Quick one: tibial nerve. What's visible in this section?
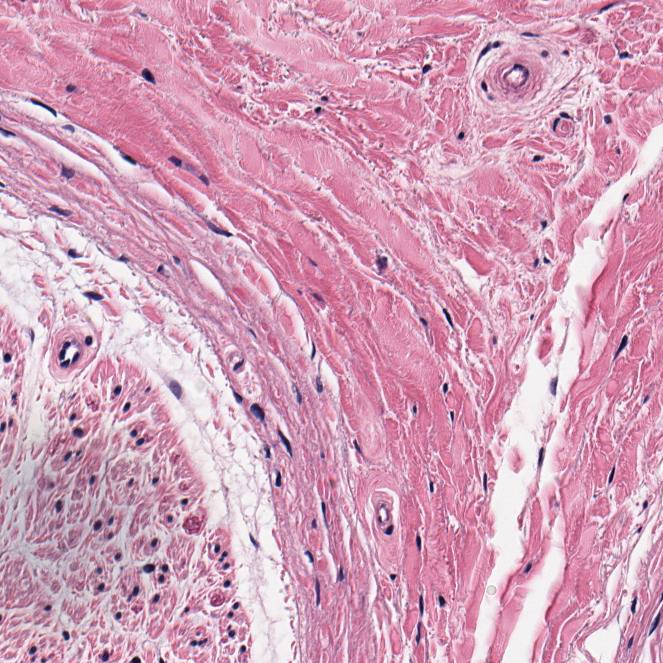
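Long, wavy eosinophilic fibres in bundles sweep across most of the field, upper left toward lower right. Nuclei in longitudinal bundles sparse, dark, elongated, parallel to fibres. Three small thick-walled vessels, narrow round lumina: upper right, left edge, lower centre. No epithelium, glands or fat cells anywhere.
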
